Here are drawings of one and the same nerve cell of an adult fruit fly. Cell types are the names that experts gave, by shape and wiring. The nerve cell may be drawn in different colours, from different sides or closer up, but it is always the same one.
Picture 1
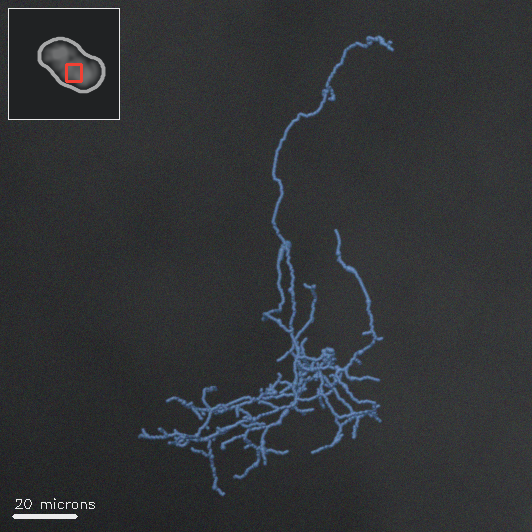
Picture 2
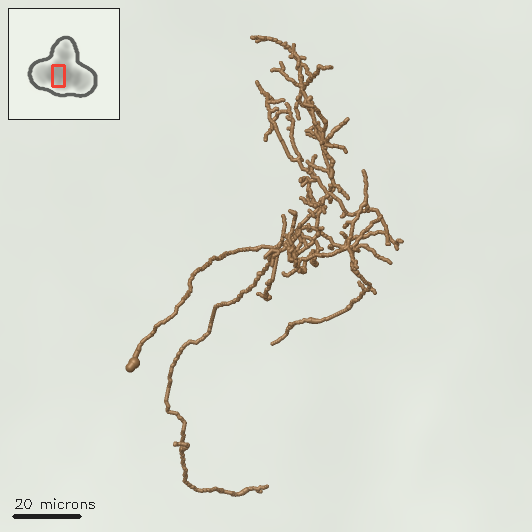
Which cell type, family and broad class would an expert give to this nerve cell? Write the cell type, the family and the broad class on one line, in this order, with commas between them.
CRE018, hemilineage CREa2_ventral, central-brain intrinsic neuron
